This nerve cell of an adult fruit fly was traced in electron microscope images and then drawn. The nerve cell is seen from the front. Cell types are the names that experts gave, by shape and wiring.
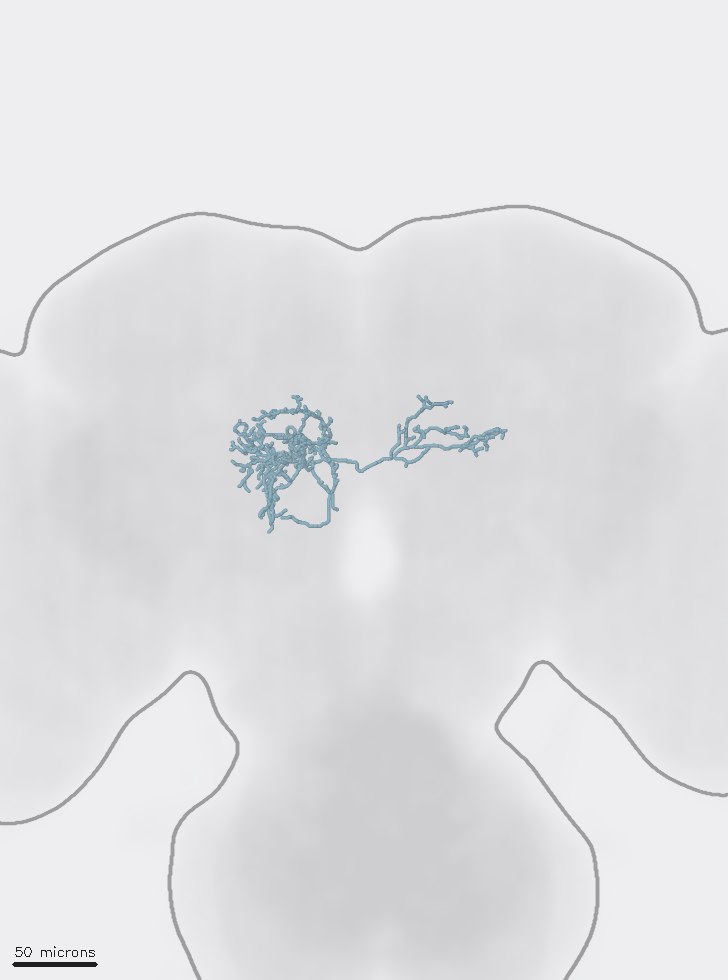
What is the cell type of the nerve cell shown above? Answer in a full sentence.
The cell type is PS317.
